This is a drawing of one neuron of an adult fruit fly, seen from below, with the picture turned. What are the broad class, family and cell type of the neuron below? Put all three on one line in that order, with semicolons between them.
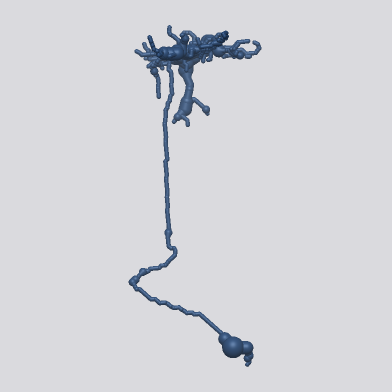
optic-lobe intrinsic neuron; Dm; Dm8a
